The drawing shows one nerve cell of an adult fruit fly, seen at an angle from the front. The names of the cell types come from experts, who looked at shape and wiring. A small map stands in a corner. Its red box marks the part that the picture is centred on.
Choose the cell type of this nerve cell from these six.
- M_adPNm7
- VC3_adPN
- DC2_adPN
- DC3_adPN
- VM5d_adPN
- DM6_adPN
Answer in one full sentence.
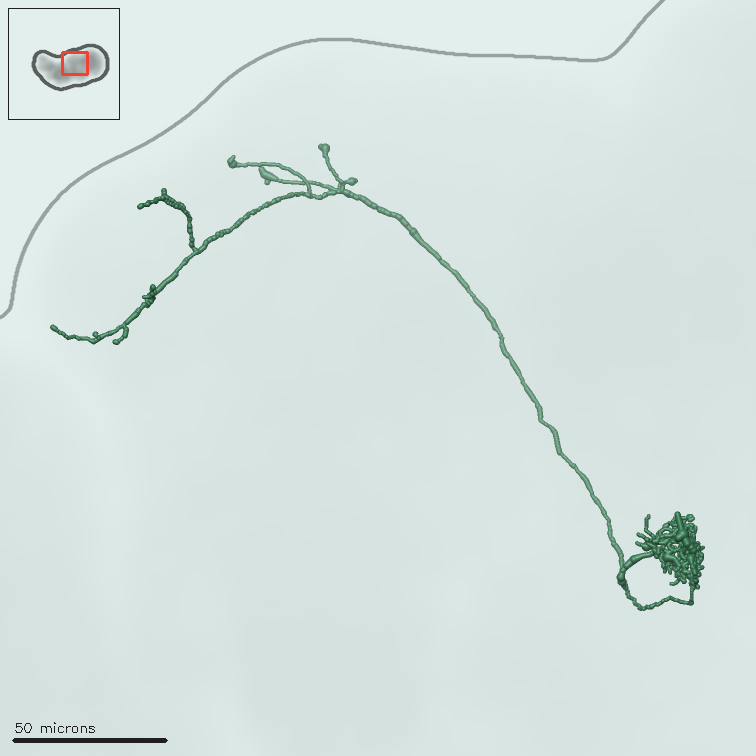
This nerve cell carries the cell type designation DM6_adPN.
